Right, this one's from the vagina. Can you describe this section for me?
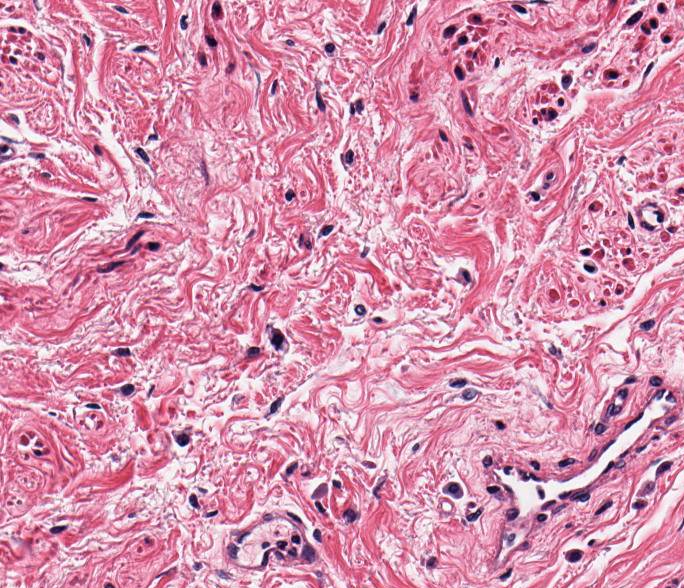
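Collagen comes first: wavy pink bundles in haphazard directions fill the whole field. Cells next: spindle and stellate, with dark elongated nuclei, sparse between the bundles. Then one slit-like, thin-walled vessel, lined by flattened endothelial cells, crosses the lower right obliquely. Epithelium: none in the field.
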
